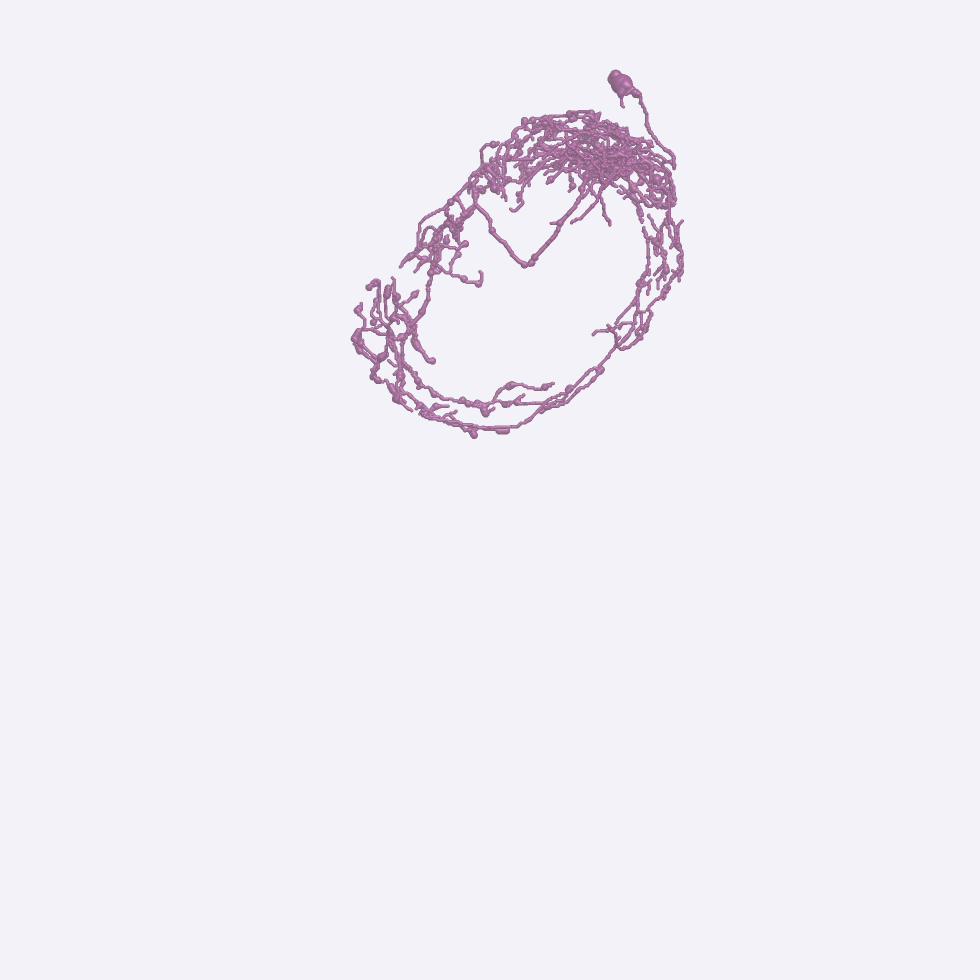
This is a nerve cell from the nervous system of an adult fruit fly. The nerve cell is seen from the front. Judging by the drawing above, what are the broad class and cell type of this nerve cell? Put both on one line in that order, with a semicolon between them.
nerve-cord intrinsic neuron; INXXX149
